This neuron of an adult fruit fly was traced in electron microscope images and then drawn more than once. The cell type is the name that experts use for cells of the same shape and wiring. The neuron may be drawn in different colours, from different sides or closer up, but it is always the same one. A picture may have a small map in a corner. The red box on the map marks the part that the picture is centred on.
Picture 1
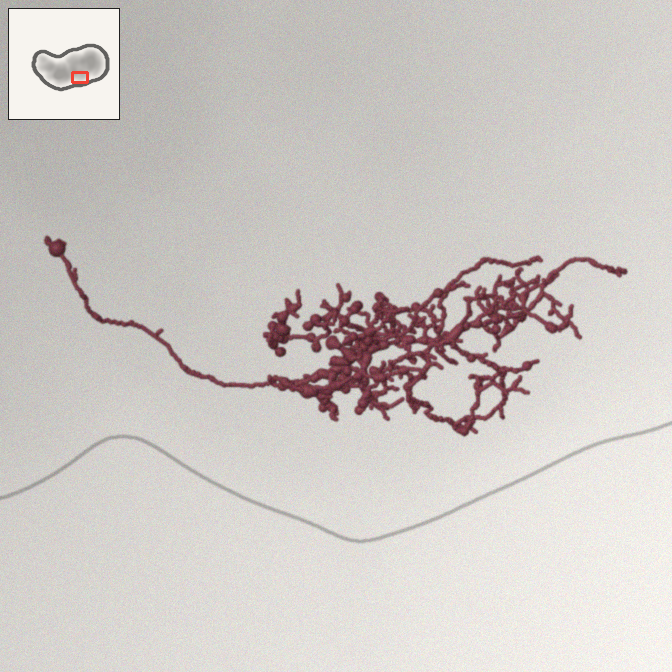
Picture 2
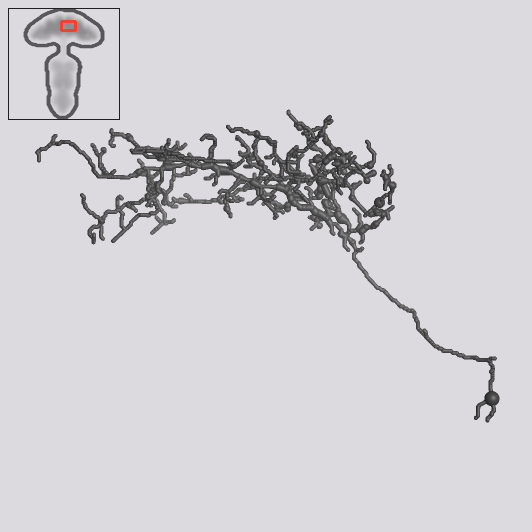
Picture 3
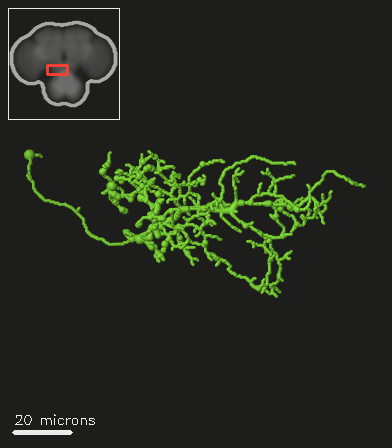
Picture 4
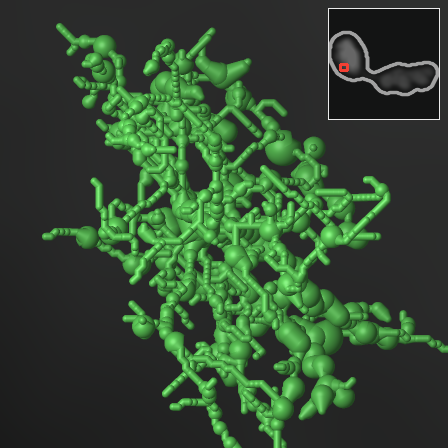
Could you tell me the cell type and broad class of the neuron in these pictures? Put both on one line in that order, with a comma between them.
GNG393, central-brain intrinsic neuron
